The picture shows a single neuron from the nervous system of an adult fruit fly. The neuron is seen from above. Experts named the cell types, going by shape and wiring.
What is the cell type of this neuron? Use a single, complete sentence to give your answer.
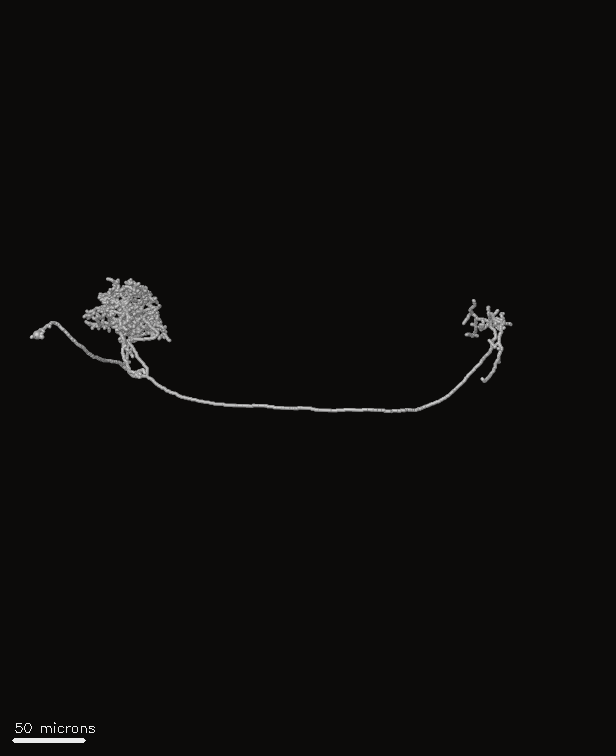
The cell type held by this neuron is AVLP262.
